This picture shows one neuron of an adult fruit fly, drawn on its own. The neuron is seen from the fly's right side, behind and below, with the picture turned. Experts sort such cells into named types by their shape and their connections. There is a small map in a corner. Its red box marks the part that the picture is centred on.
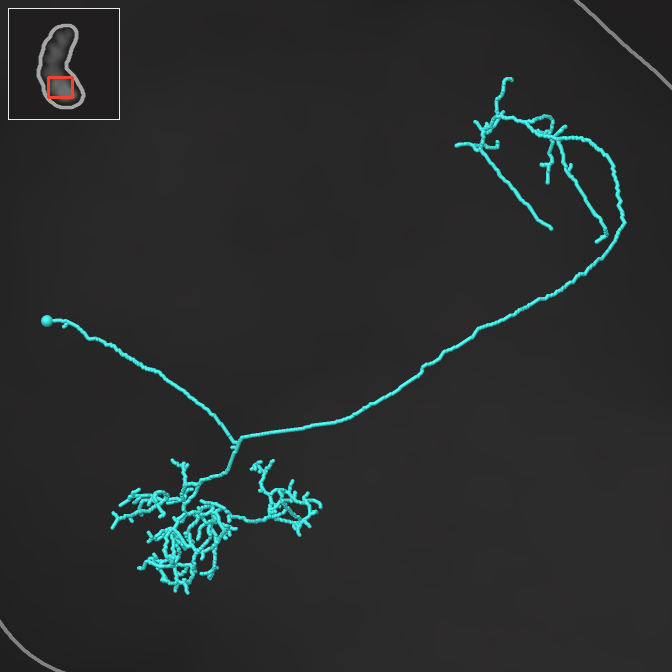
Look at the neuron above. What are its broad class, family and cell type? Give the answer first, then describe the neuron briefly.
This is a central-brain intrinsic neuron. The family is hemilineage ALlv1. It is of cell type M_lvPNm40. The cell body can be seen on the left of the picture. The picture shows dozens of branch ends.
